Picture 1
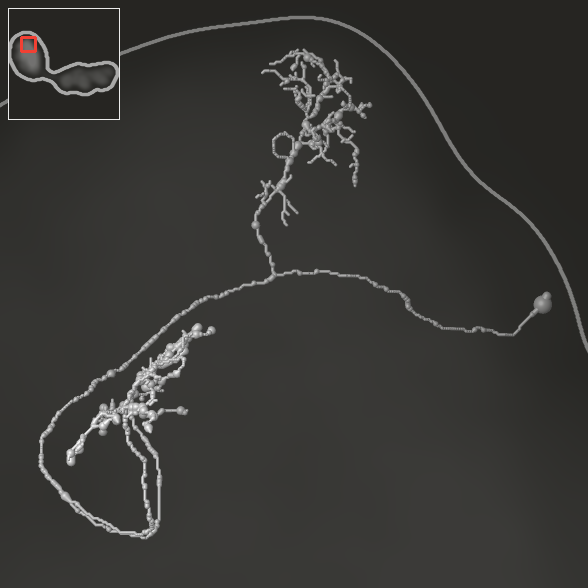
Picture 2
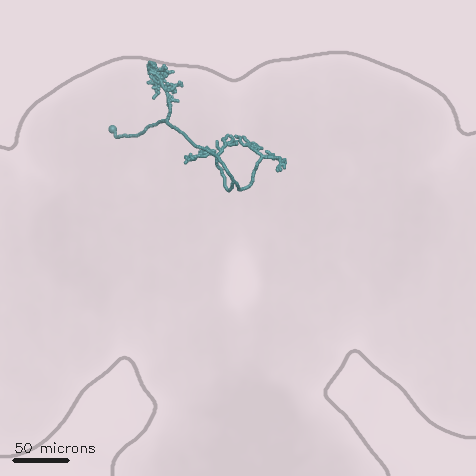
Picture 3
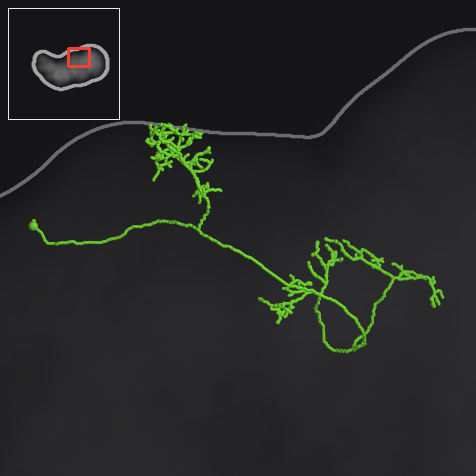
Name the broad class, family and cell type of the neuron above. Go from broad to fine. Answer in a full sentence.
A central-brain intrinsic neuron of hemilineage DL1_dorsal, type FB8H.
